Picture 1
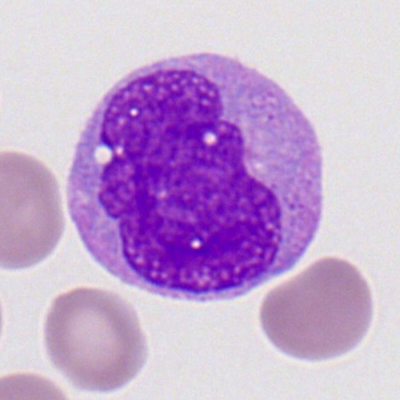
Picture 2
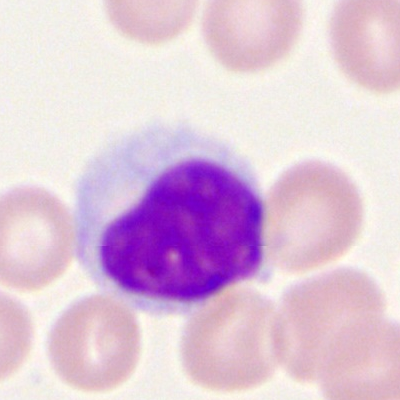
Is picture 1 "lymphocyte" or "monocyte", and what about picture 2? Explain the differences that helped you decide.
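A monocyte occupies picture 1, and a lymphocyte picture 2. The monocyte's nucleus has an irregular, folded outline with several bulges, and a few tiny bright white dots lie over it.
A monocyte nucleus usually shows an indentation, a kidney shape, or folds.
In the lymphocyte, the chromatin is dark purple and coarsely clumped. The cytoplasm differs in tint: pale grey-lilac in the monocyte, pale lilac-blue in the lymphocyte. Neither shows coarse granules, for the monocyte's cytoplasm has no large coarse granules and no distinct granules are seen in the lymphocyte's.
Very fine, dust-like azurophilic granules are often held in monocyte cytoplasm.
The outlines also differ, round with a smooth edge in the monocyte and ragged and fuzzy along the top in the lymphocyte. Red cells lie close to both; none overlaps the monocyte, while around the lymphocyte they nearly touch on the right and below.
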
